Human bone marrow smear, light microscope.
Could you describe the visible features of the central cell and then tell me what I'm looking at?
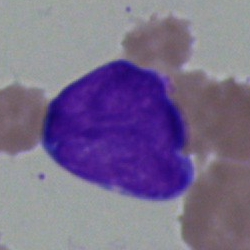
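Looking at the outline first, it is angular, more a rounded triangle than a circle. The nucleus takes up nearly the whole cell, leaving at most a very thin rim of cytoplasm. Its chromatin stains deep purple throughout, broken only by faint paler streaks. This is a blast.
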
